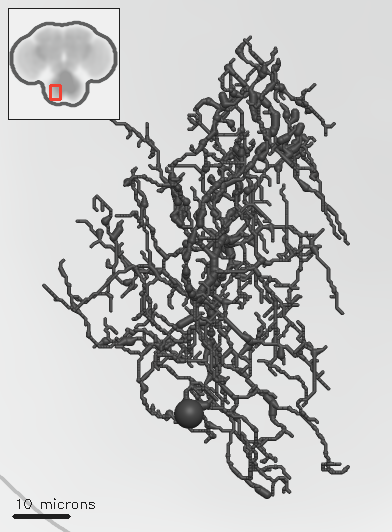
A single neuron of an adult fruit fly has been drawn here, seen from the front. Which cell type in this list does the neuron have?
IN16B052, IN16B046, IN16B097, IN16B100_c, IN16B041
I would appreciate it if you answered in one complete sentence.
This neuron belongs to the cell type IN16B041.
